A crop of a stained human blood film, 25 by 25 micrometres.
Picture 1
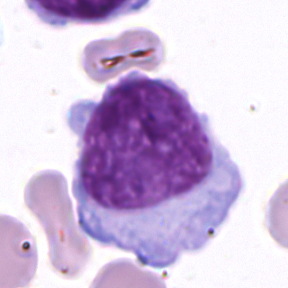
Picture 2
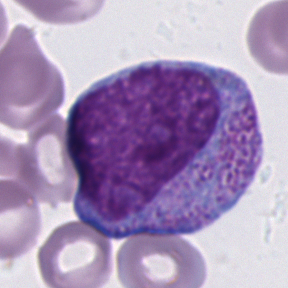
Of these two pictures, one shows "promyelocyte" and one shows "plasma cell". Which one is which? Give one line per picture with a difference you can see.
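The cell in picture 1 is a plasma cell. The cell outline is irregular, with small knobby bulges along its lower edge.
The cell in picture 2 is a promyelocyte. The cell outline is smooth and broadly oval.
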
